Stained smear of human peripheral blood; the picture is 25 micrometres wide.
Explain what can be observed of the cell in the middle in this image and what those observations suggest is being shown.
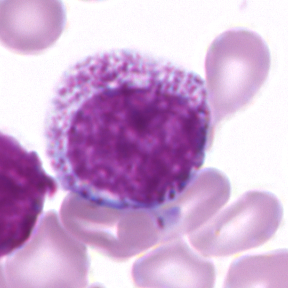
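Look at the outline first: it is round and smooth. The cytoplasm makes a rim, widest at the upper left, with fine purple granules scattered throughout and no vacuoles. So the cell in the middle is a myelocyte.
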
